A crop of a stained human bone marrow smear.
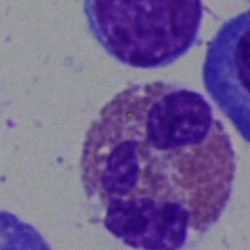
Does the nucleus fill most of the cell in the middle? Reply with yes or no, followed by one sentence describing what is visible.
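No. The cytoplasm is plentiful and pinkish-lilac in colour.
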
